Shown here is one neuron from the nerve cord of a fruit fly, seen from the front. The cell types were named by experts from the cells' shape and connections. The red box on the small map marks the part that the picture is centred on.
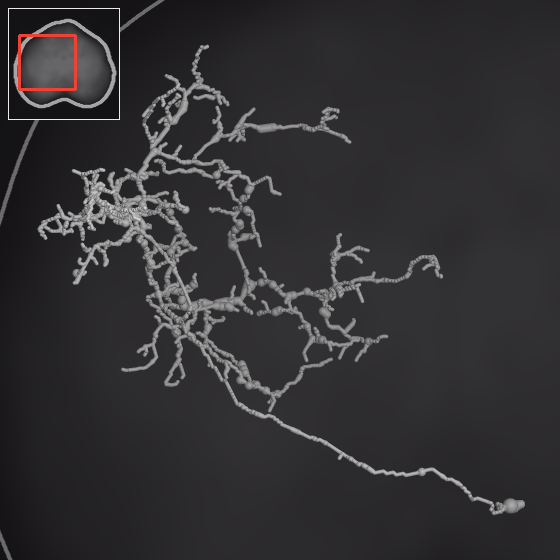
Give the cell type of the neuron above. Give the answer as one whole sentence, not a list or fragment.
This neuron belongs to the cell type IN13B048.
